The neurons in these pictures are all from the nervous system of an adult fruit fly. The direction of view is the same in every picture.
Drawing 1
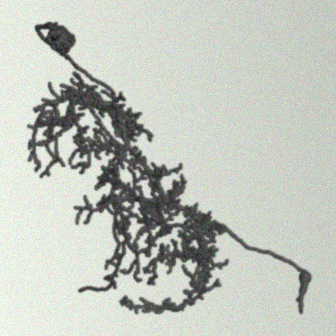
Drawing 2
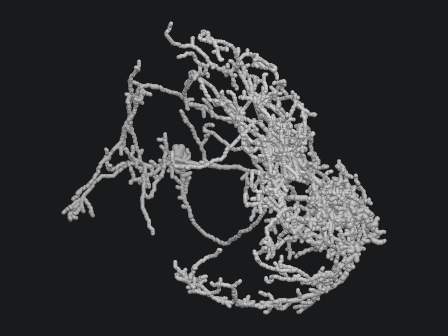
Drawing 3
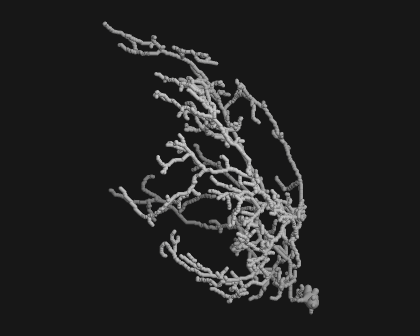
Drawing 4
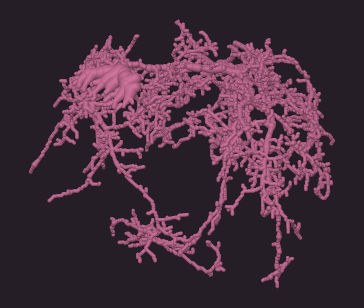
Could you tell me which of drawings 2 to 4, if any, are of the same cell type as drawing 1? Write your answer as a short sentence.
Drawing 4 is of the same cell type.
